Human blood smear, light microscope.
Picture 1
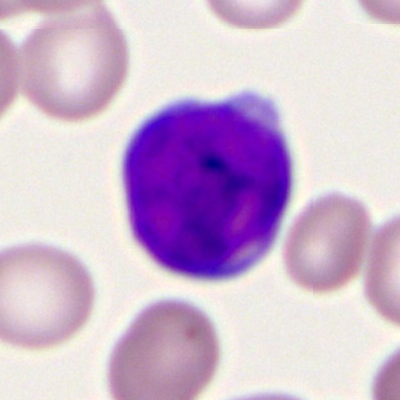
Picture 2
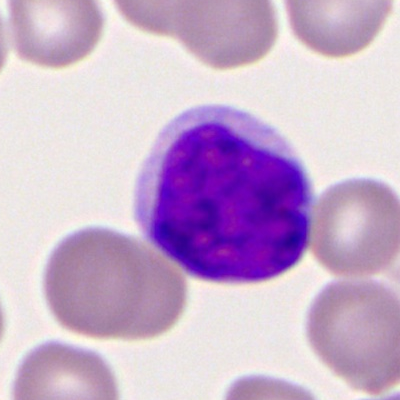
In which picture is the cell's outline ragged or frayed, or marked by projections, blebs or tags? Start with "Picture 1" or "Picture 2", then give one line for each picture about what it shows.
Picture 1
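Picture 1: A small pale blue bulge projects from the cell surface at the upper right.
Picture 2: The cell has a roughly round, smooth outline.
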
